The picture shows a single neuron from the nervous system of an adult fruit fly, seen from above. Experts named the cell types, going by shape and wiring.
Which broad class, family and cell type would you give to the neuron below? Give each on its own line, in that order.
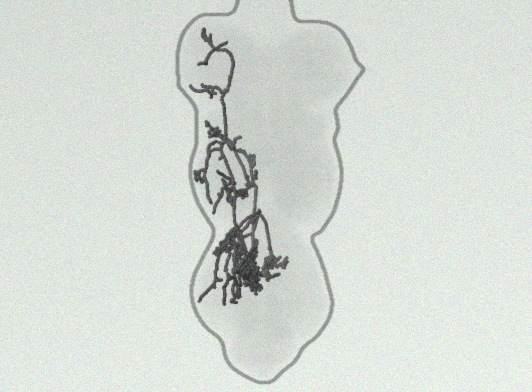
ascending neuron
hemilineage 10B
IN10B007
